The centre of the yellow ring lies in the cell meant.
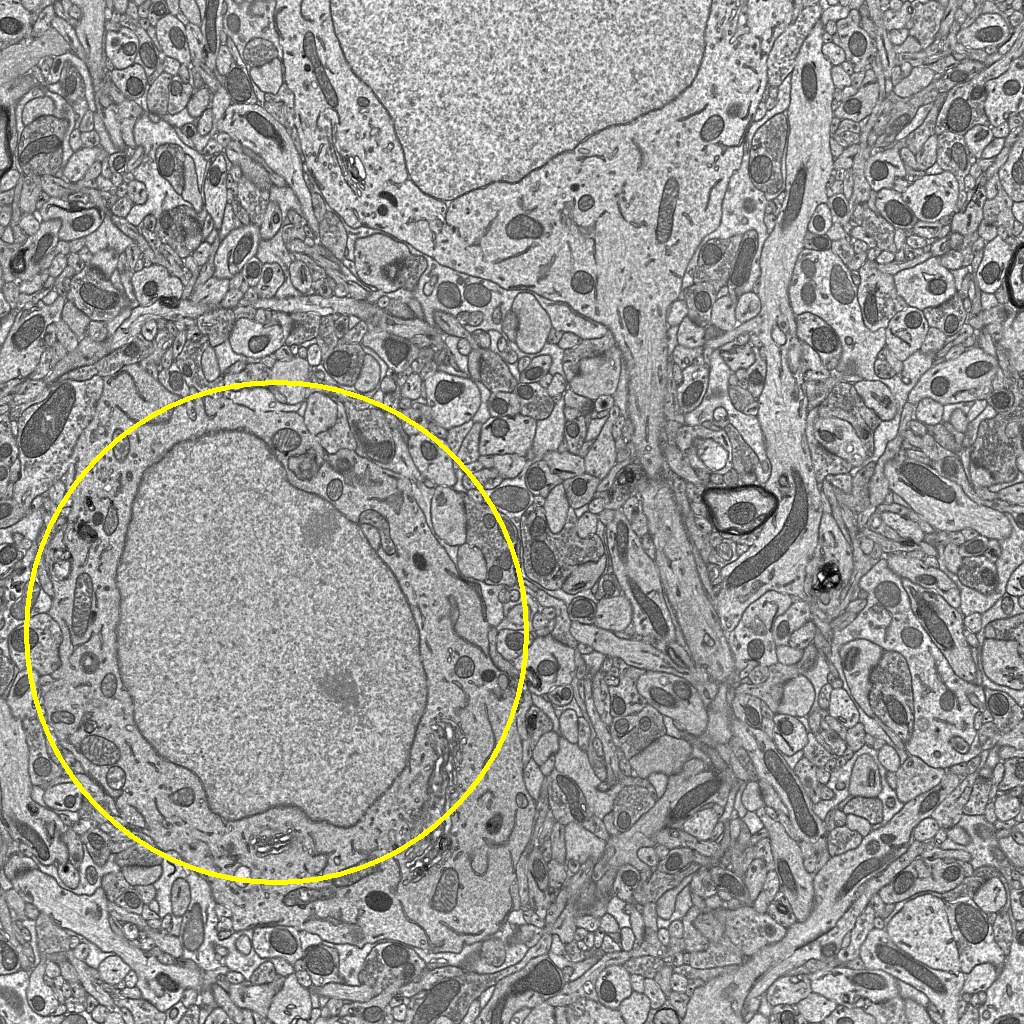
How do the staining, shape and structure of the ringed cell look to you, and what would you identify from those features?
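Most of the cell body is filled by a large oval nucleus. Its envelope is mostly smooth, showing only shallow undulations and no deep folds. Pale, finely dispersed chromatin lacks dense clumps along the envelope. Instead of one dense, sharply bounded nucleolus, the nucleus holds two faint, slightly darker grey patches. The cell is an excitatory neuron.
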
